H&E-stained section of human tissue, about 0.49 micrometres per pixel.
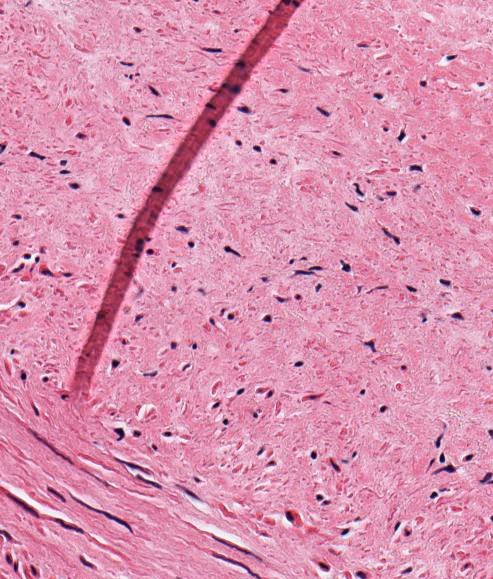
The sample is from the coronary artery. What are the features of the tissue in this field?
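Pale pink, finely fibrillary stroma occupies most of the field, with sparsely scattered cells. Their nuclei are small, dark and spindle-shaped to ovoid, and lie singly, not clustered. A band of denser, wavy, parallel fibres curves along the lower-left margin. No fat cells are seen.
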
